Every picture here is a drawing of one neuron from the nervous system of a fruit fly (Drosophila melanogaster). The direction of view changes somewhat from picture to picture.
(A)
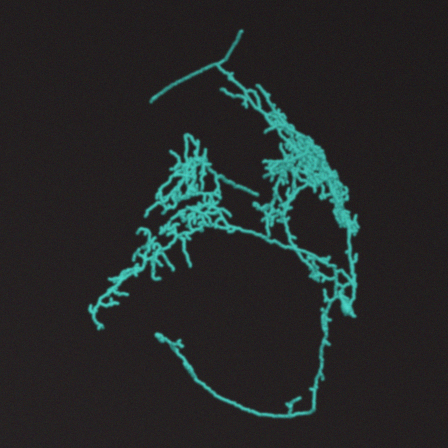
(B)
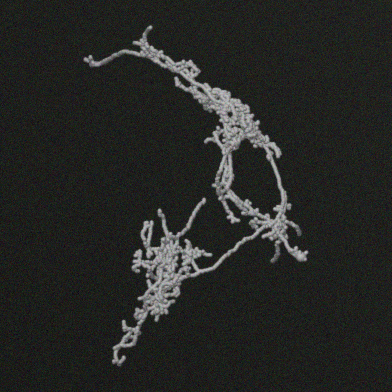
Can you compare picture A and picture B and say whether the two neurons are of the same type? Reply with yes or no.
yes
